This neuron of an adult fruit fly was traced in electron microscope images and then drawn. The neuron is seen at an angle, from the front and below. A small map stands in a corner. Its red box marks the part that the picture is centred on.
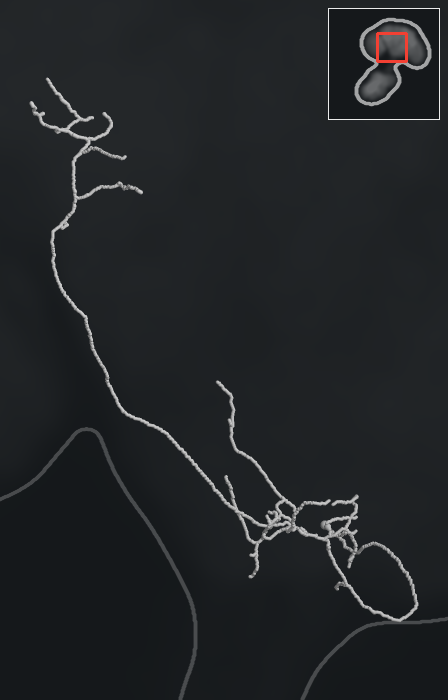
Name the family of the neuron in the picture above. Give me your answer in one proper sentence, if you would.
Family hemilineage LB19 is the family of this neuron.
